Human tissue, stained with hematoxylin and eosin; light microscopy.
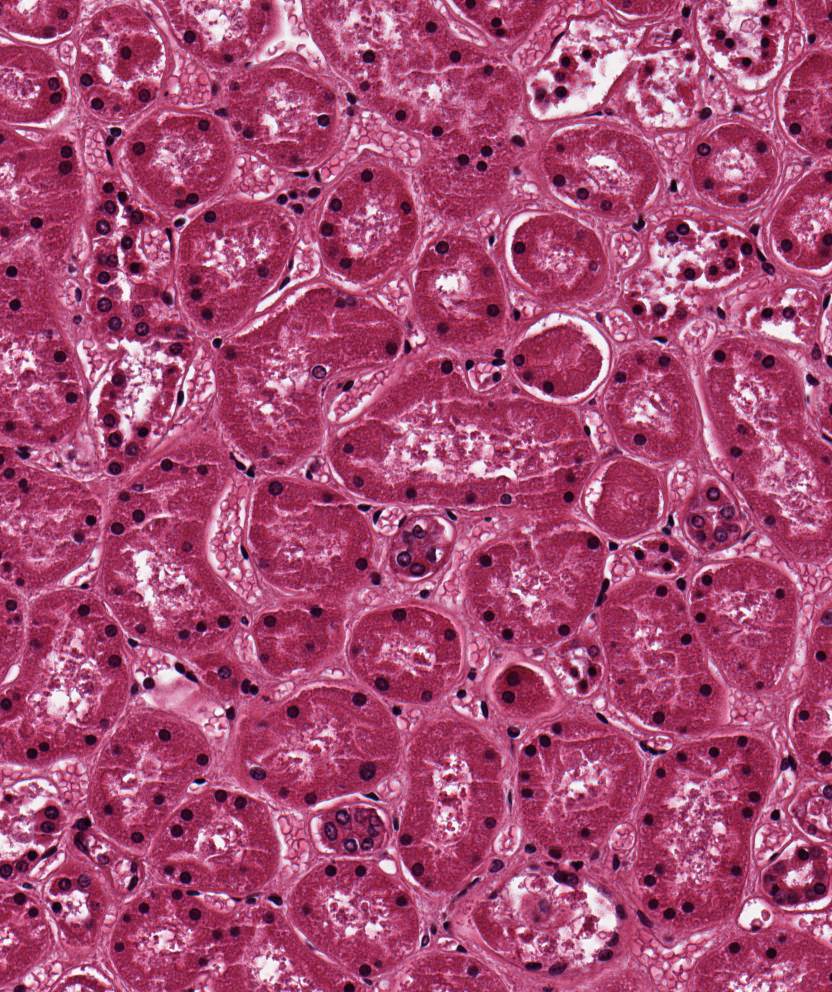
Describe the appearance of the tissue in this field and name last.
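Round to oval tubule cross-sections pack the whole field closely, with only thin stroma between. Most tubules have a single layer of cuboidal to low columnar cells with deeply eosinophilic, granular cytoplasm; their round, dark, widely spaced nuclei sit toward the base. This is renal cortex.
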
